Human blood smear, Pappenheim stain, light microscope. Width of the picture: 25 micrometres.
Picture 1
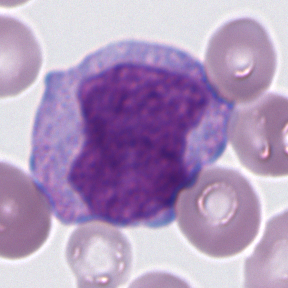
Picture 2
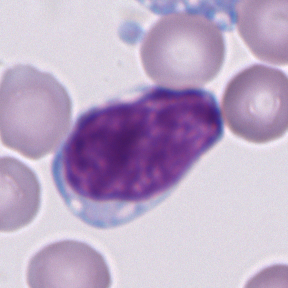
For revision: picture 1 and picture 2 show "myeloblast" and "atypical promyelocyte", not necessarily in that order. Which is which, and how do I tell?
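Of the two, picture 2 shows the myeloblast and picture 1 the atypical promyelocyte. The sharpest difference lies in the cytoplasm: in picture 1 it is pale greyish-lilac and holds many fine, dust-like pinkish-purple granules, while in picture 2 it is pale blue and no granules are visible.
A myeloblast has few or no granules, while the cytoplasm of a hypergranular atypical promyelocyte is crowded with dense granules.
The outlines differ too: the atypical promyelocyte, about 18 micrometres across, is slightly irregular and bumpy and edged by a thin, deeper blue rim, whereas the myeloblast is elongated, its long axis running from lower left to upper right. The nuclei differ in shape, that of the atypical promyelocyte being notched inward on both its left and right sides so that it looks waisted, that of the myeloblast a smooth oval of about 14 by 9 micrometres without lobes or a deep indentation.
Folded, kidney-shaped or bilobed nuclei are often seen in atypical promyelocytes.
In the atypical promyelocyte the nucleus fills about 60% of the cell's area, and the band of cytoplasm is wider on its left than on its right. The myeloblast's dark purple chromatin shows scattered small paler patches, and red cells touch its upper edge.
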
